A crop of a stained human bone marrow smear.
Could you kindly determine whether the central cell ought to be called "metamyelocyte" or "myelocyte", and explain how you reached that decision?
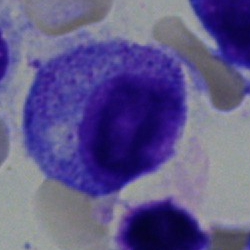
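This is a myelocyte. Taking the cytoplasm point by point, it is abundant and forms a broad zone on the left of the nucleus. Its colour is bluish-purple. Numerous fine purple granules are scattered across it. To the lower left of the nucleus sits a paler, less granular area.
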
